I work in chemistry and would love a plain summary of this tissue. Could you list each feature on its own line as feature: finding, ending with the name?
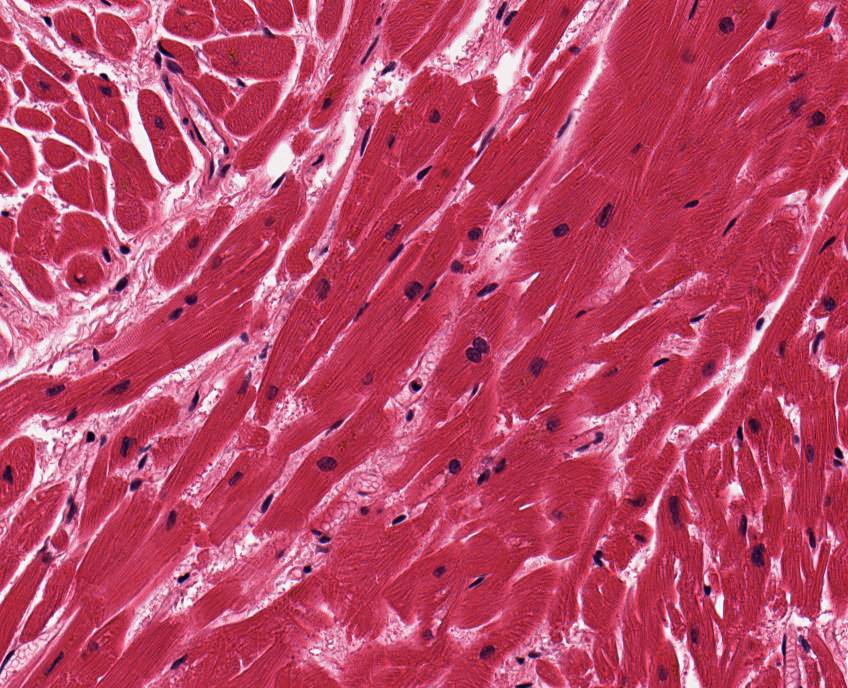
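Orientation: most fibres run diagonally, lower left to upper right
Upper left corner: fibres cut across, rounded and polygonal profiles
Branching: fibres branch and join, not separate parallel strands
Cytoplasm: deep pink-red, faint cross-striations
Name: left ventricle of the heart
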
